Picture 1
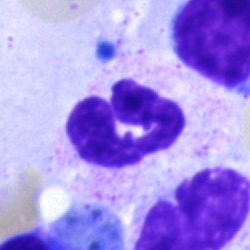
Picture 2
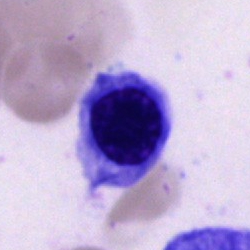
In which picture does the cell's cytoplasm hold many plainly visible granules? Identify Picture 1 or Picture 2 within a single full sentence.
In Picture 1, many visible granules are held in the cytoplasm of the cell.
